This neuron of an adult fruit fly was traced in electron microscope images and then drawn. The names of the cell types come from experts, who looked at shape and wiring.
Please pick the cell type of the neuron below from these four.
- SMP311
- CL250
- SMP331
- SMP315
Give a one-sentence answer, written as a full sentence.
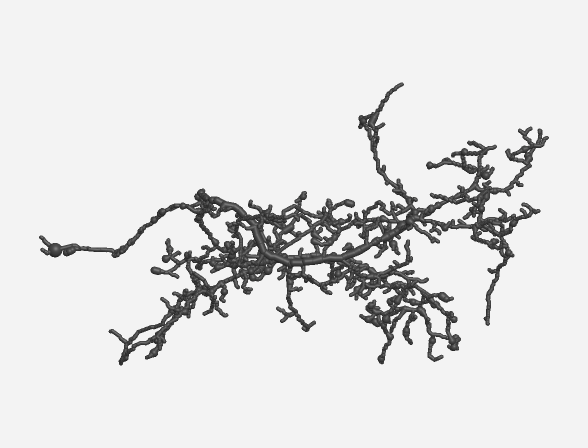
This neuron belongs to the cell type SMP311.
